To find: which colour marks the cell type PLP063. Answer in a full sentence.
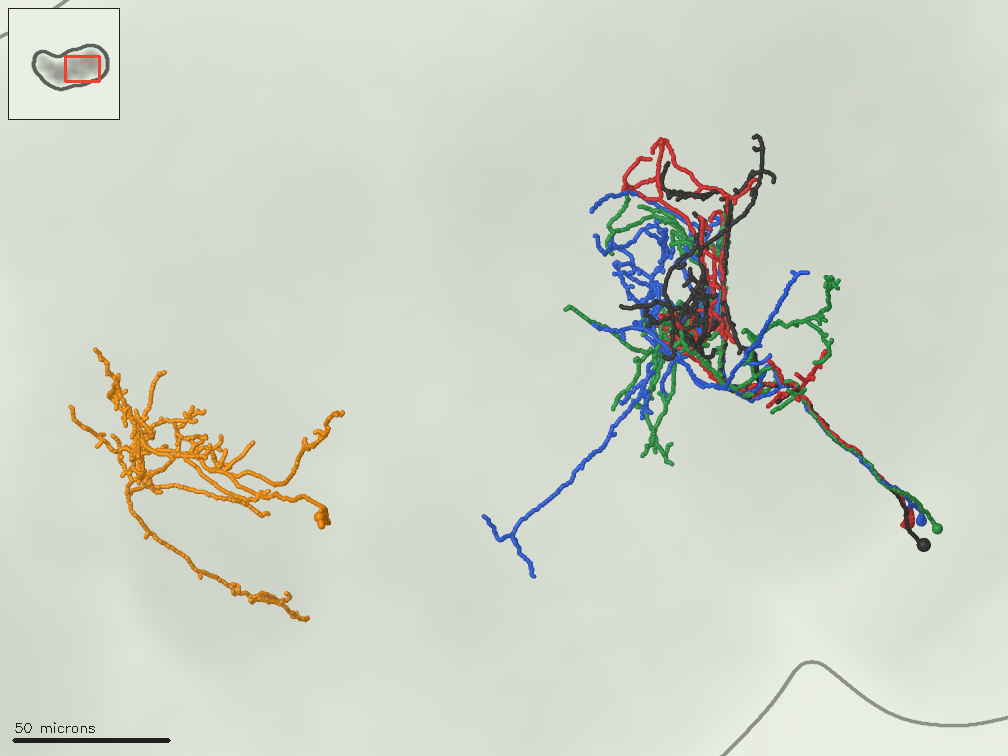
The colour is red.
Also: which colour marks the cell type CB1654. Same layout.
The colour is black.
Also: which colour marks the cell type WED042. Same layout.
The colour is blue.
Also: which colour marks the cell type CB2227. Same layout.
The colour is orange.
